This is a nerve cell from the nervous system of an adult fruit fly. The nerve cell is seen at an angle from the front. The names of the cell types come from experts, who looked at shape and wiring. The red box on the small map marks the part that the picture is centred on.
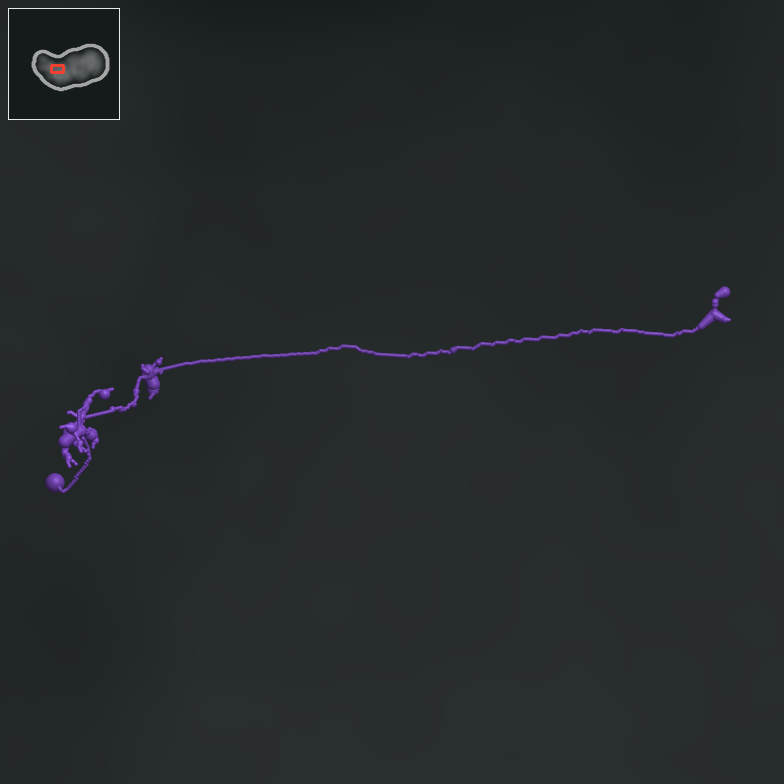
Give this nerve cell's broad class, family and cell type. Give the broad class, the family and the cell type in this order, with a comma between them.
optic-lobe intrinsic neuron, Tm, Tm2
